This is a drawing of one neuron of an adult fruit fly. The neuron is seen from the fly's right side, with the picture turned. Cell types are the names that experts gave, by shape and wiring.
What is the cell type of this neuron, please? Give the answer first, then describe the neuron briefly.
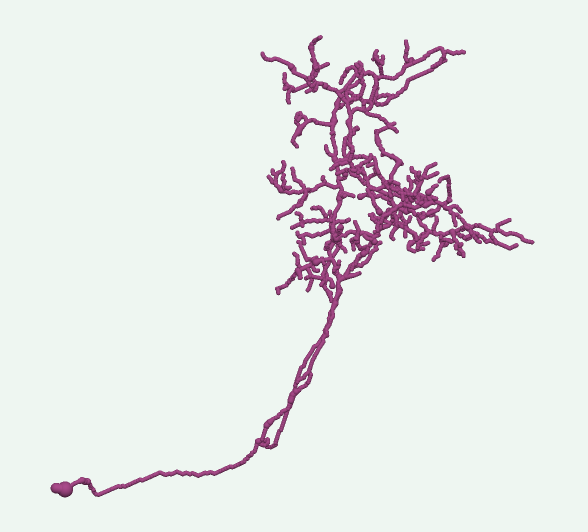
Its cell type is PVLP005. Its broad class is central-brain intrinsic neuron. The cell body is at the lower left of the picture. The picture shows dozens of branch ends.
